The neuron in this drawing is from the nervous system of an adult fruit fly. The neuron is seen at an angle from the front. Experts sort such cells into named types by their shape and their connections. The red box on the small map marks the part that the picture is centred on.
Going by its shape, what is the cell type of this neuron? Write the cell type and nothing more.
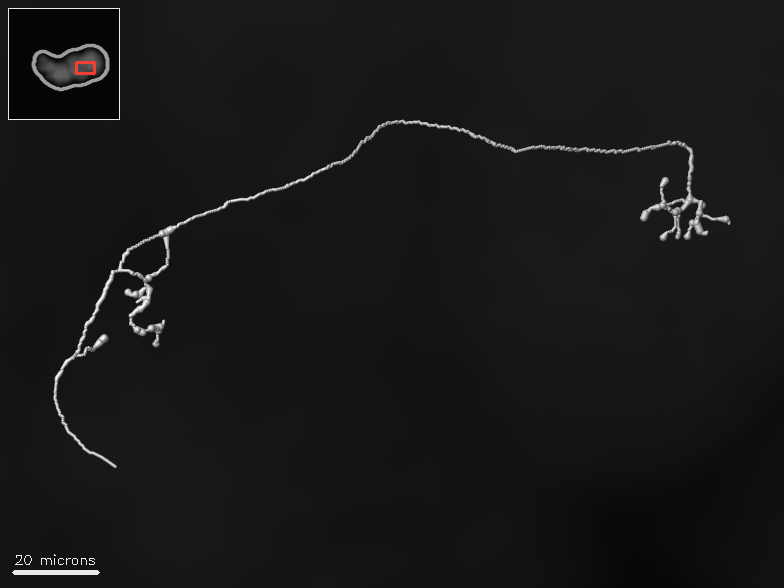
ORN_DL2v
